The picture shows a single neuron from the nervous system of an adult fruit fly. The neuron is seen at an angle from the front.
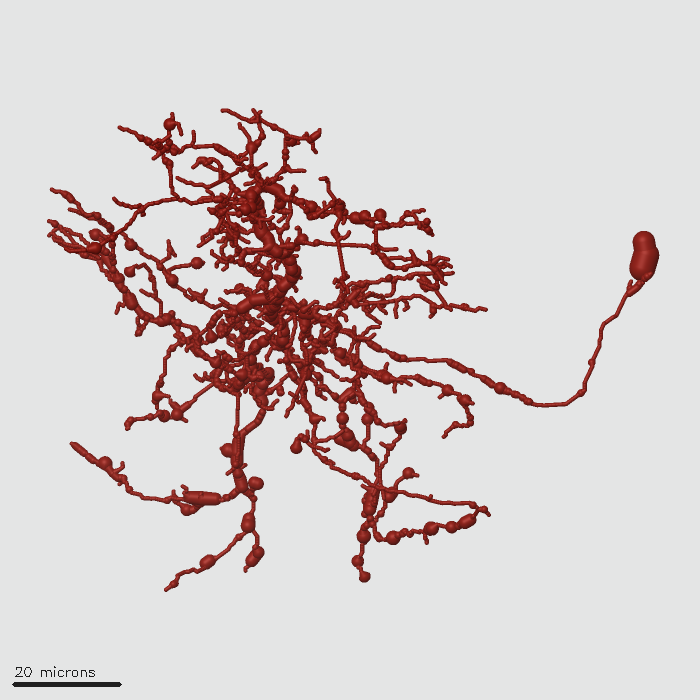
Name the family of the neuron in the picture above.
hemilineage SMPp&v1_ventral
